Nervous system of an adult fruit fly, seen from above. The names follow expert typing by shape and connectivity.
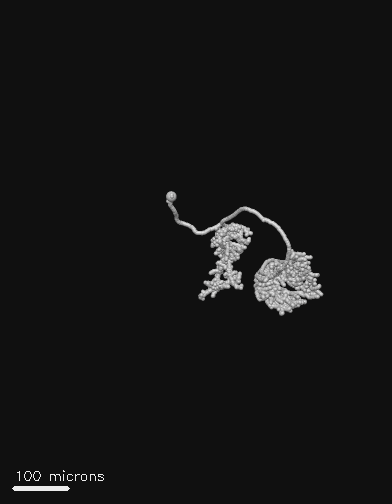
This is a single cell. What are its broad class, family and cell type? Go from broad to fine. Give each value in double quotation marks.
"visual centrifugal neuron", "OLVC", "OLVC2"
